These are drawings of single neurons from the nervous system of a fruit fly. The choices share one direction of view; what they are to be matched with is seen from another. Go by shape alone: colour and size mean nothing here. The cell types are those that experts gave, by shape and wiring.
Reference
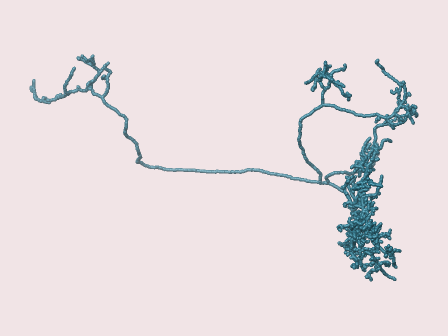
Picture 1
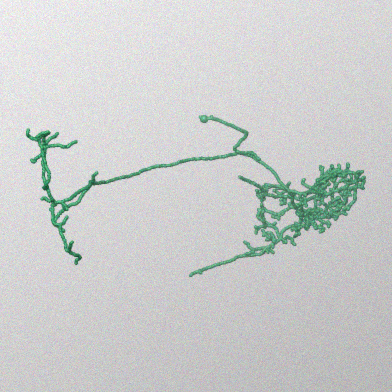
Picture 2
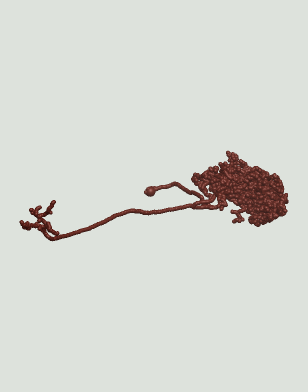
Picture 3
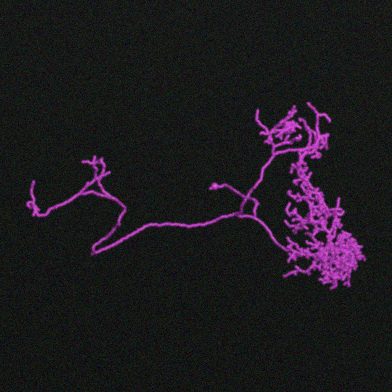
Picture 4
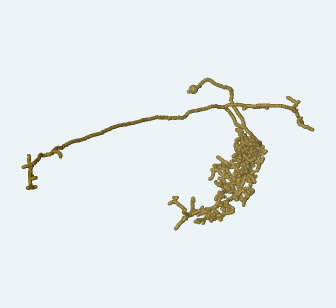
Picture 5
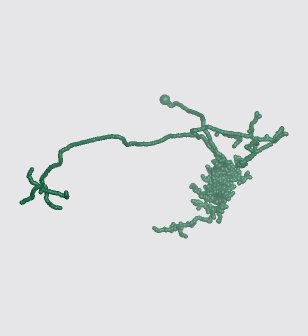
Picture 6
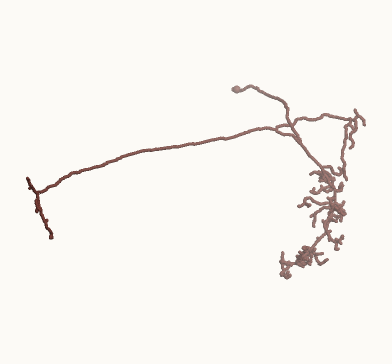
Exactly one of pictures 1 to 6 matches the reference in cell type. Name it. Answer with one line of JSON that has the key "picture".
{"picture": 3}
